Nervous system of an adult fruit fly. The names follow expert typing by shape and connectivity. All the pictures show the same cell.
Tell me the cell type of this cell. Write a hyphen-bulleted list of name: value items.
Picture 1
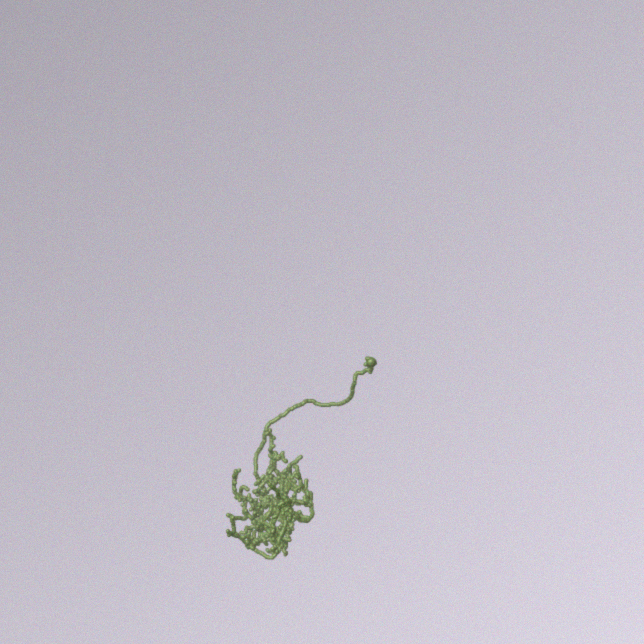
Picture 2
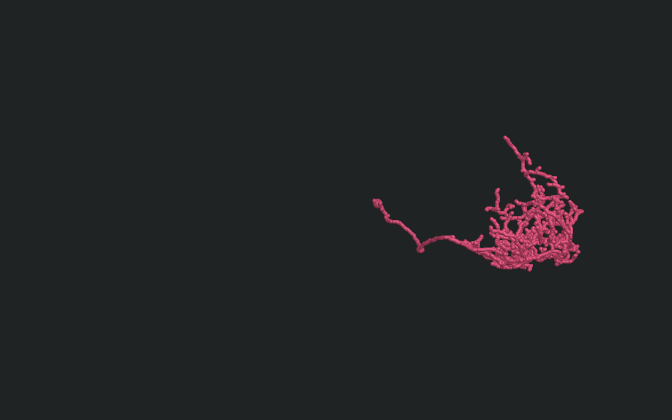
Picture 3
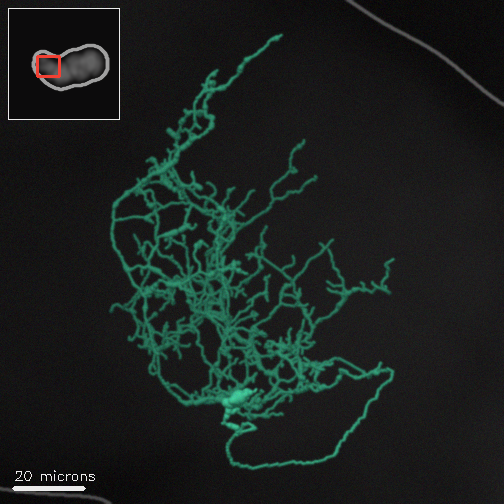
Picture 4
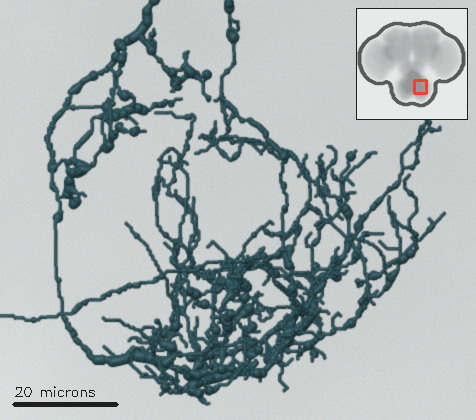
- cell type: IN01A039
